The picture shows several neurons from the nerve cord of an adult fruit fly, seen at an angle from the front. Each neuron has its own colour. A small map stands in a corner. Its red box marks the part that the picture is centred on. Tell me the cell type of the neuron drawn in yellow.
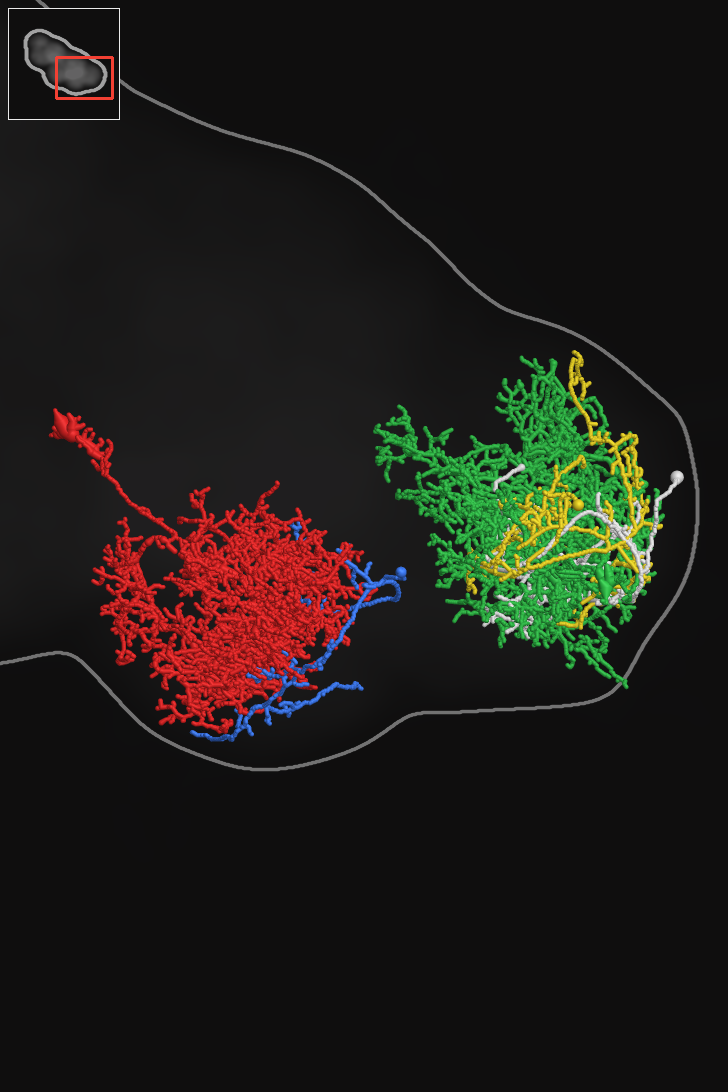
IN09A069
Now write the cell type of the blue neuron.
IN09A096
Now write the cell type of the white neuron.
IN09A071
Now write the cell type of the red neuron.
IN19A007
